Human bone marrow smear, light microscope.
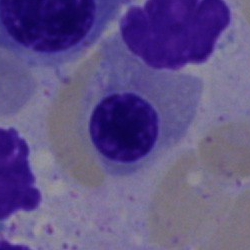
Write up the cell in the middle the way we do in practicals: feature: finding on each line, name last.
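Chromatin: dark purple, coarsely clumped, as far as I can tell.
Nucleoli: none that I can make out in the nucleus.
Cytoplasm position: mostly above and to the right of the nucleus.
Granules: none in the cytoplasm, looking closely.
Name: erythroblast.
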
